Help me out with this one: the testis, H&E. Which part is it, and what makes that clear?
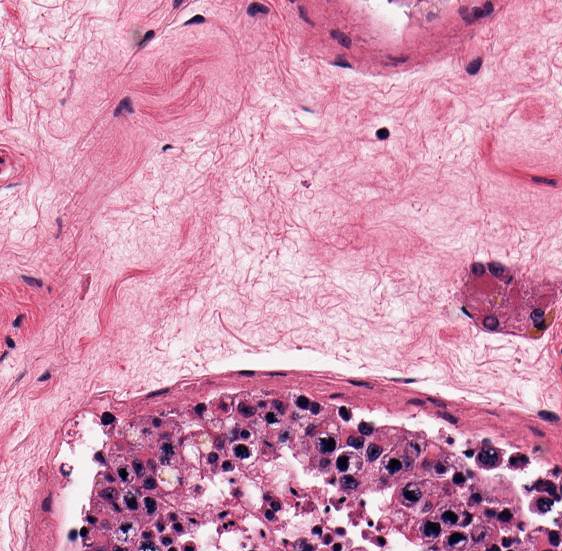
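Loose connective tissue makes up the upper two-thirds of the field. At the centre it is pale and finely fibrillar, holding only a few scattered nuclei.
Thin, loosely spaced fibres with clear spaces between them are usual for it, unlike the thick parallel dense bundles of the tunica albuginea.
A single rounded tubule at the bottom is packed with several layers of rounded cells with dark round nuclei, many with coarse clumped chromatin.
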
